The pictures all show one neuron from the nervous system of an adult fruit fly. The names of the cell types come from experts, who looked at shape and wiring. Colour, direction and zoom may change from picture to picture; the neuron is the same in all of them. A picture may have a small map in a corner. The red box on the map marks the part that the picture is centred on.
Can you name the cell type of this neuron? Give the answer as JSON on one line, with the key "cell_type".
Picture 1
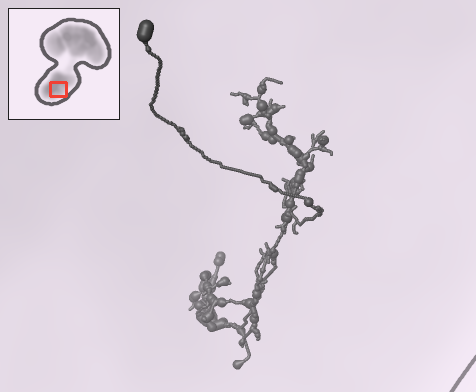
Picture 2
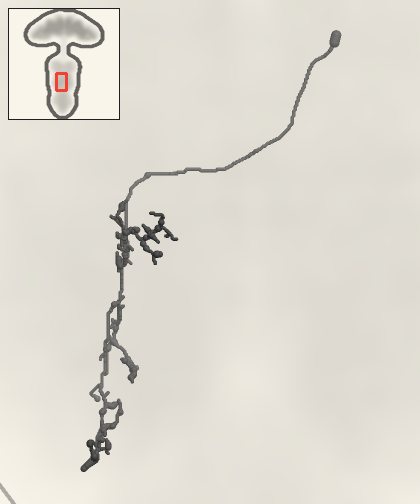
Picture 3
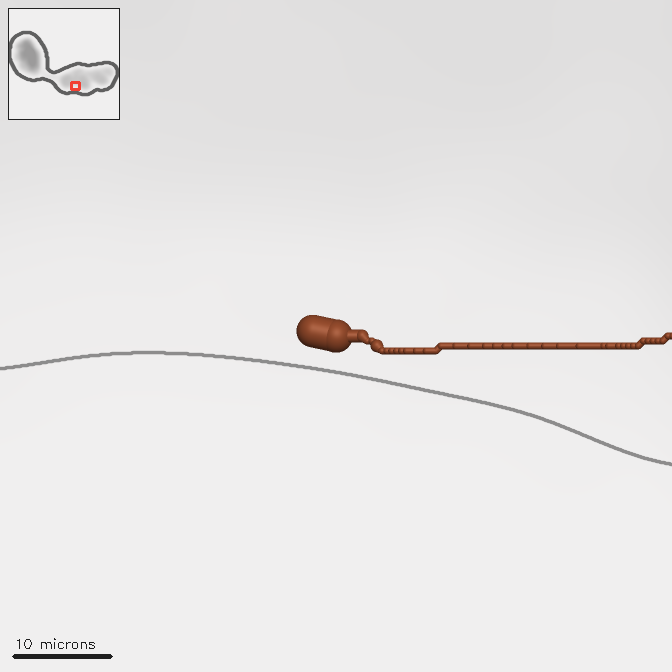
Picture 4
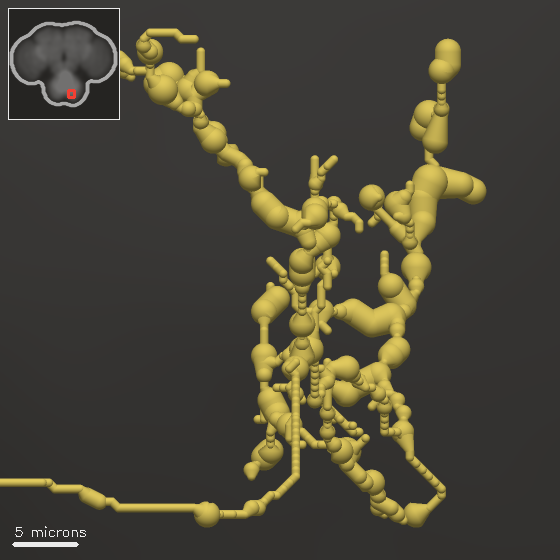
{"cell_type": "IN14A085_a"}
